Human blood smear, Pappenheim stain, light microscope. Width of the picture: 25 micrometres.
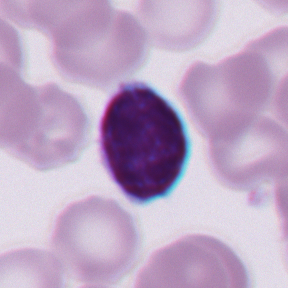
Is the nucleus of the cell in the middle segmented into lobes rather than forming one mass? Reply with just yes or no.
No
